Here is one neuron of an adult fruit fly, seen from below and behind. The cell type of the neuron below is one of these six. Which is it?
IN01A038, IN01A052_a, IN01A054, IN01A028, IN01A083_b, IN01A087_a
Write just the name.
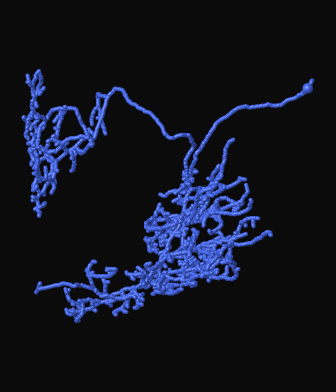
IN01A028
